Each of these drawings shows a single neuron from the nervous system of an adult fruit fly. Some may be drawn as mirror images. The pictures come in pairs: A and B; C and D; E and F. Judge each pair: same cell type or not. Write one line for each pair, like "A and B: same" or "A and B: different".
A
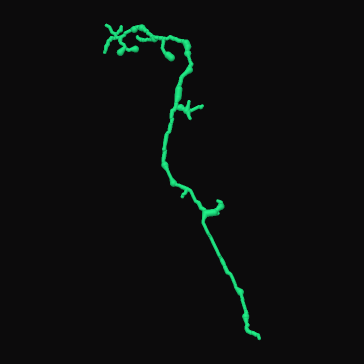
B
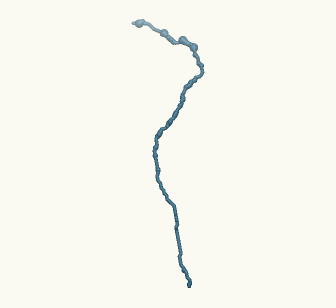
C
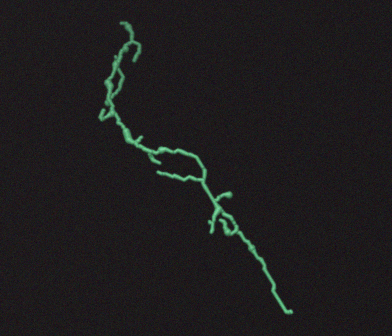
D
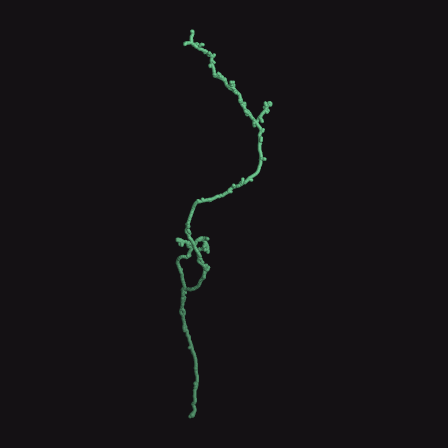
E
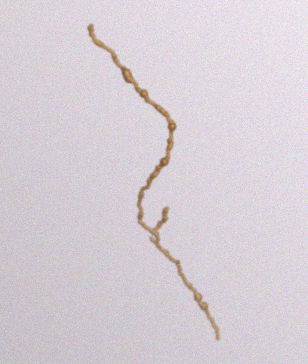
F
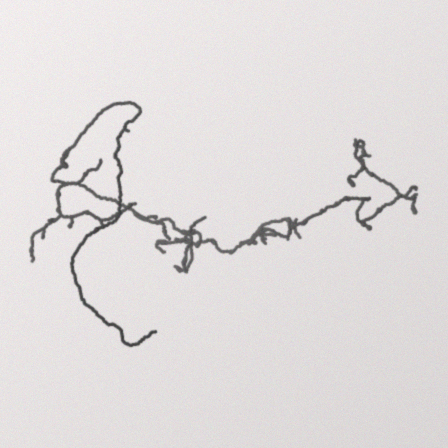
A and B: same
C and D: same
E and F: different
